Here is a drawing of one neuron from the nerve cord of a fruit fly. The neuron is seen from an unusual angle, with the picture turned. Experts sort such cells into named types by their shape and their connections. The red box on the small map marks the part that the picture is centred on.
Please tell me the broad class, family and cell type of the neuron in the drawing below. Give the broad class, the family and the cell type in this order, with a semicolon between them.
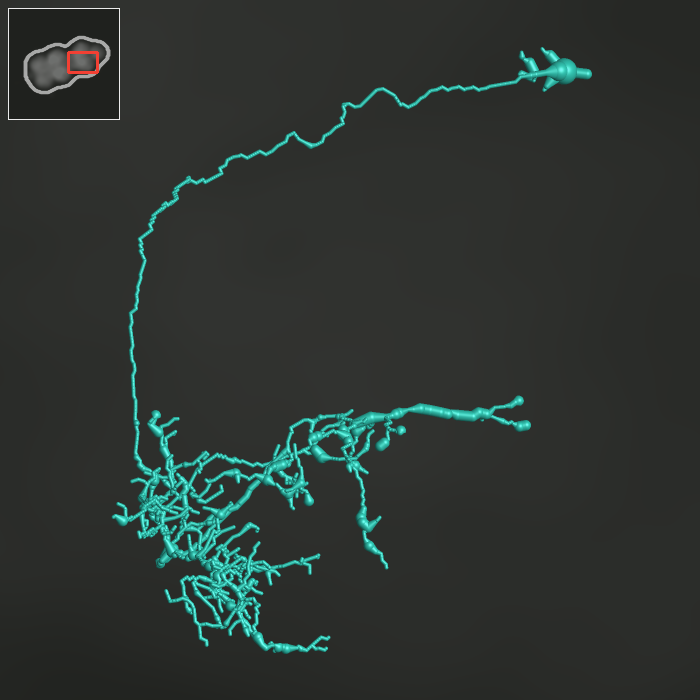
nerve-cord intrinsic neuron; hemilineage 14A; IN14A098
